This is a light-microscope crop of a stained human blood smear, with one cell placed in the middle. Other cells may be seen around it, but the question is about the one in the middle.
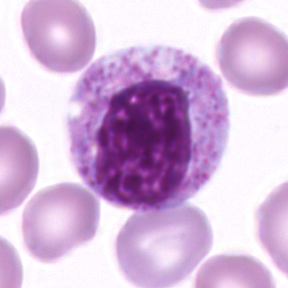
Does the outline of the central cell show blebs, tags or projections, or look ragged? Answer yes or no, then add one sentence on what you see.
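No. The cell's outline is round and smooth.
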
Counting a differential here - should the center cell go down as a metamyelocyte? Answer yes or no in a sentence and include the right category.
Yes, it is a metamyelocyte that is seen at the centre of the crop.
